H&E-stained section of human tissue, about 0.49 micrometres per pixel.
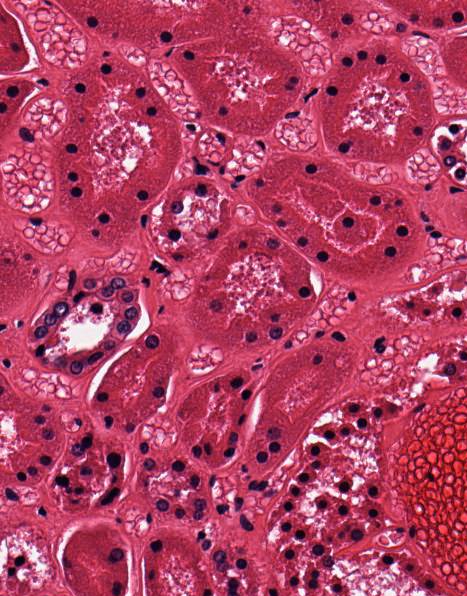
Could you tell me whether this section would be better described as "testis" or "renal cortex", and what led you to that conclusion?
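This section is renal cortex. Closely packed tubules, cut in cross and oblique section, fill the field with only scant stroma between them. Many are lined by cells with abundant pink cytoplasm and single round nuclei. At the left middle, a small tubule with an open clear lumen is lined by cuboidal cells with dark nuclei.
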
